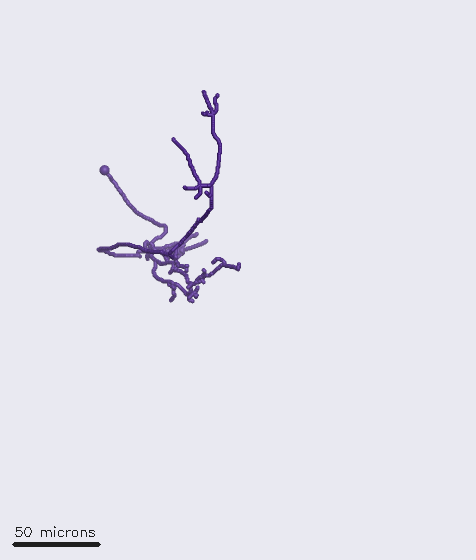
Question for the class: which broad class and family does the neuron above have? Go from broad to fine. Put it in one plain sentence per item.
An optic-lobe intrinsic neuron of the Lat family.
